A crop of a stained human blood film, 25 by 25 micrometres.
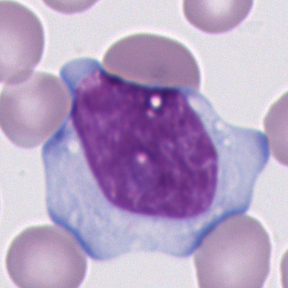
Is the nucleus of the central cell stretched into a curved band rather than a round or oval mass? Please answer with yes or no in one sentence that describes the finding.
No, the cell's nucleus is gathered into one compact round or oval mass.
